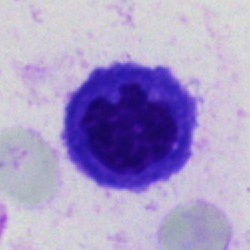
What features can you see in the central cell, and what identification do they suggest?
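Starting with the outline, the cell is roughly round, with a finely bumpy, uneven edge. Next comes the nucleus, whose upper border is irregular and notched. The cytoplasm is a deep blue, and no granules can be seen in it. Named, it is an erythroblast.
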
